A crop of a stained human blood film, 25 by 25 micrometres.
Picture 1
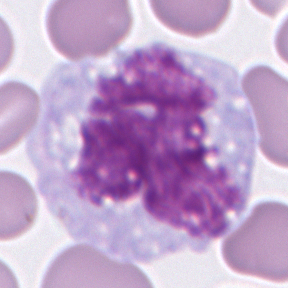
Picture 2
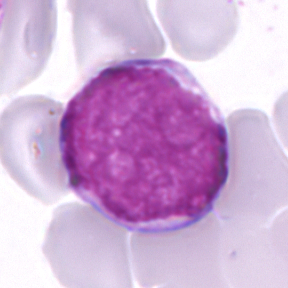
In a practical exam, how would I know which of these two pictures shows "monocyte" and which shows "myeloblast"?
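Two cells here: picture 1 shows the monocyte, picture 2 the myeloblast. The monocyte nucleus is irregular and folded, with a narrow pale cleft crossing its upper part, whereas the myeloblast has a roughly round outline and a nucleus that fills almost the whole cell. Chromatin in the monocyte is lacy and strand-like rather than packed into solid dark blocks; in the myeloblast it is finely granular and evenly spread through the nucleus. Several small clear vacuoles are scattered through the monocyte's cytoplasm, while the myeloblast keeps only a very thin rim of pale bluish cytoplasm.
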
